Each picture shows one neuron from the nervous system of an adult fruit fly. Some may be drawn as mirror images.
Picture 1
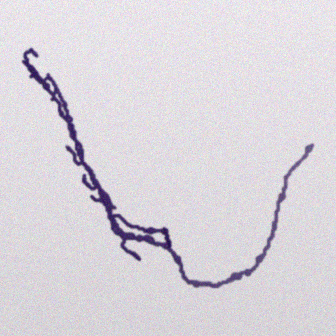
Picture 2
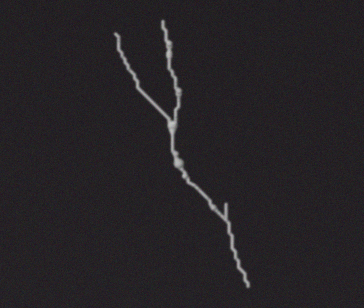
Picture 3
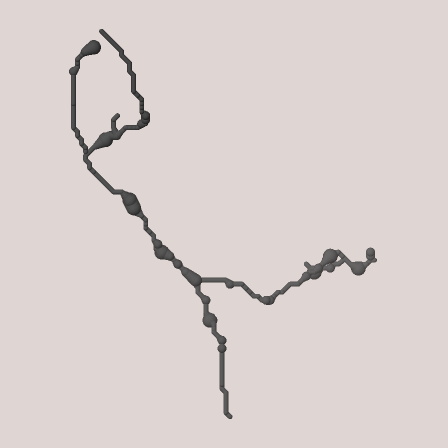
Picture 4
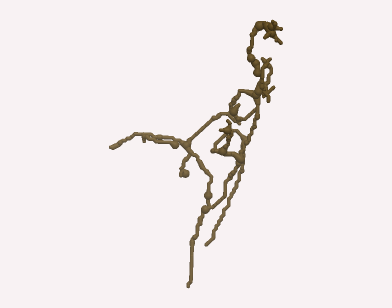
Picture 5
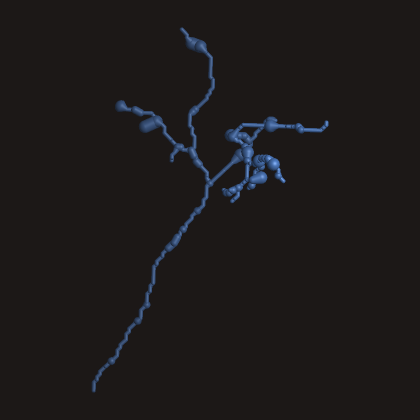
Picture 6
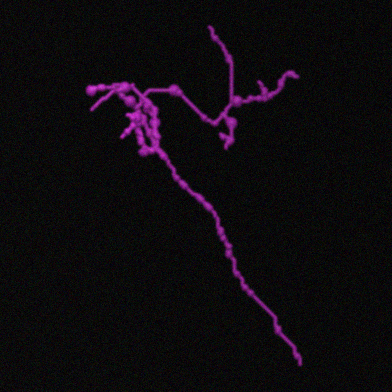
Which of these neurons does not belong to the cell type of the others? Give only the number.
1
